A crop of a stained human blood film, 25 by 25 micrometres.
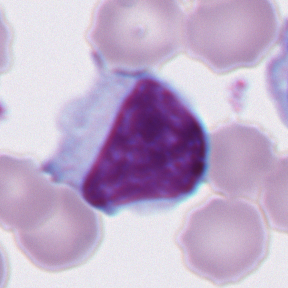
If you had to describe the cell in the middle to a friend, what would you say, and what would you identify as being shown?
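Irregular outline; cytoplasmic edges ragged on the left side. Nucleus a single unlobed mass, roughly triangular. Chromatin dark purple, clumped into a mottled pattern. Cytoplasm without distinct granules. Cell: typical lymphocyte.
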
